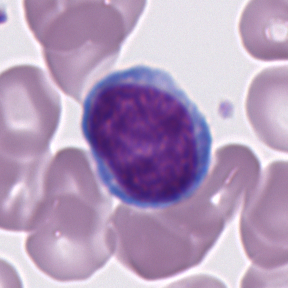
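Typical lymphocyte in a stained smear of human peripheral blood. The nuclear outline is smooth, without indentation or lobes. The cytoplasm stains blue and shows neither visible granules nor vacuoles.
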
